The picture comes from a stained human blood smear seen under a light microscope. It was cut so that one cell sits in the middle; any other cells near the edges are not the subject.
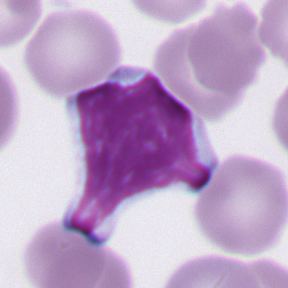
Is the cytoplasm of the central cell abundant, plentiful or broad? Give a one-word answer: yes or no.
No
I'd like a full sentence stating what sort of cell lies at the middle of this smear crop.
In the crop, the cell of interest at the centre is a typical lymphocyte.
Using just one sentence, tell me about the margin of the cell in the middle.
The cell membrane follows an uneven contour, either ragged or bearing projections.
